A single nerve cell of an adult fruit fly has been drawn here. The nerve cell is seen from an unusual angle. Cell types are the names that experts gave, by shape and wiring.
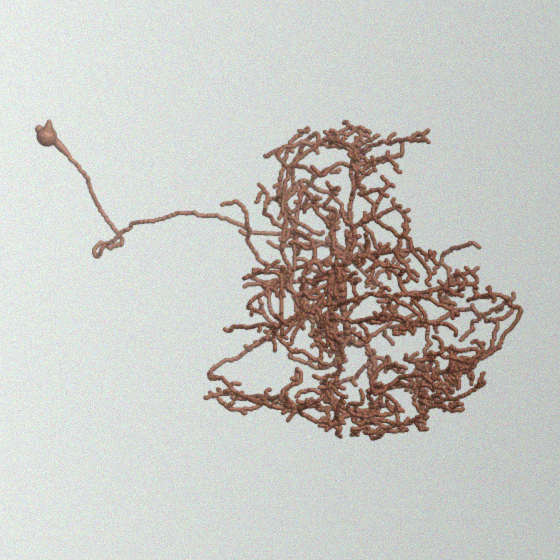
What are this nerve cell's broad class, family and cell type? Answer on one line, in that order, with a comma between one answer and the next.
nerve-cord intrinsic neuron, hemilineage 17A, IN17A007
